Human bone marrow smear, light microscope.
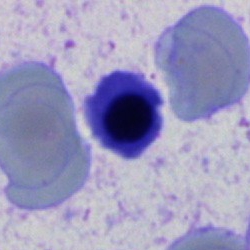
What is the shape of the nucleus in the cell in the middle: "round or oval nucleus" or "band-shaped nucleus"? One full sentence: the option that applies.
The nucleus of the cell is compact and round or oval, not band-shaped.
